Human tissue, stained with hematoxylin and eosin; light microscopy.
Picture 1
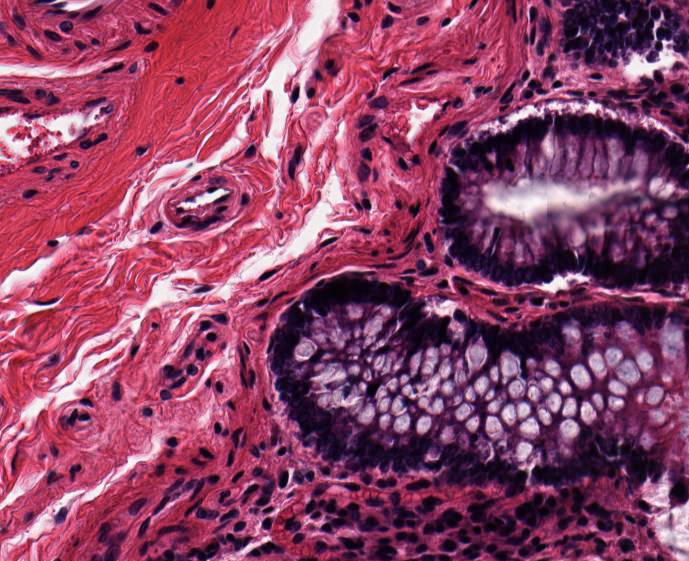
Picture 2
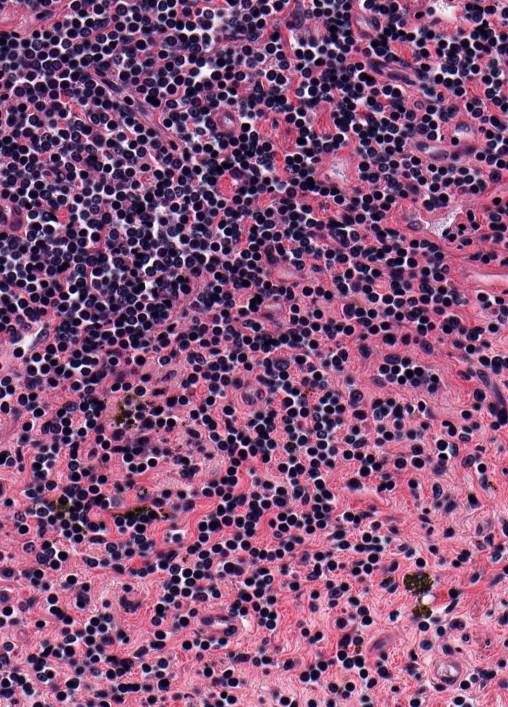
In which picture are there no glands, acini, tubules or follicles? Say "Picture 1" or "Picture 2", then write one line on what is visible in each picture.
Picture 2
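What picture 1 shows: The glands are lined by tall columnar cells whose dark nuclei crowd at the outer base, away from the lumen.
What picture 2 shows: No epithelium or glands are present in the field.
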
